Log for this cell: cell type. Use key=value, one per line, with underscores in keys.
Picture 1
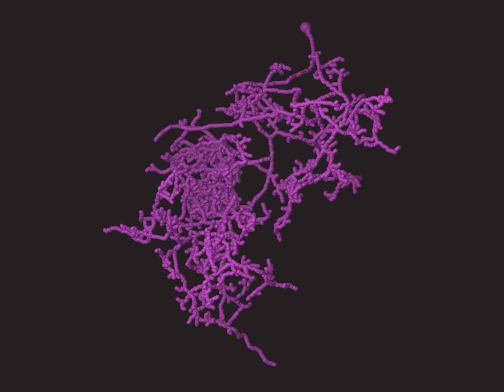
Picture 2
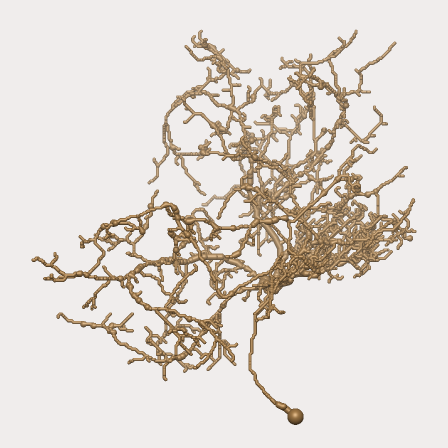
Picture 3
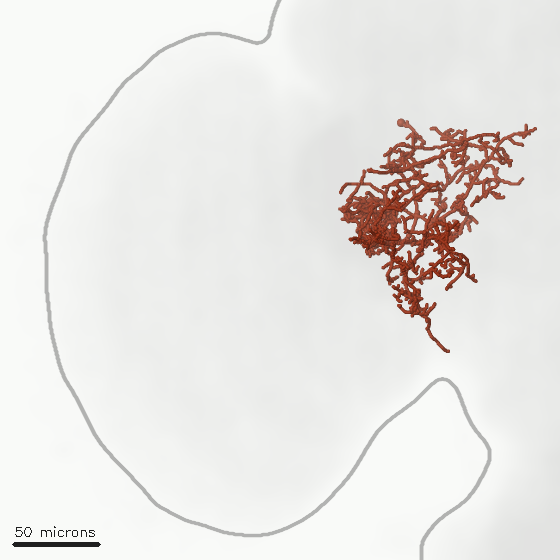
cell_type=PVLP100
